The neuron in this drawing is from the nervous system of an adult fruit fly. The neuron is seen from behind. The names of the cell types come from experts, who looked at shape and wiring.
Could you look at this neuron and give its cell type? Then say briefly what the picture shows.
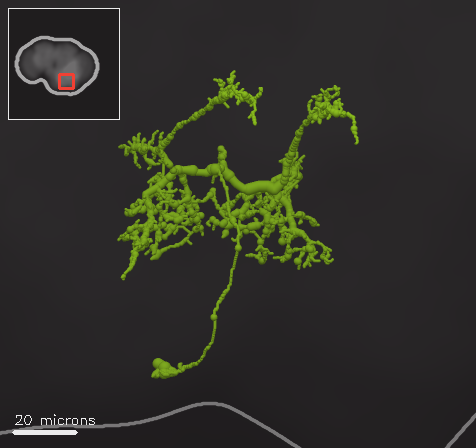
Its cell type is IN00A020. It is a nerve-cord intrinsic neuron. By the scale bar it is about 100 microns tall in this view. Dozens of branch ends can be seen.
